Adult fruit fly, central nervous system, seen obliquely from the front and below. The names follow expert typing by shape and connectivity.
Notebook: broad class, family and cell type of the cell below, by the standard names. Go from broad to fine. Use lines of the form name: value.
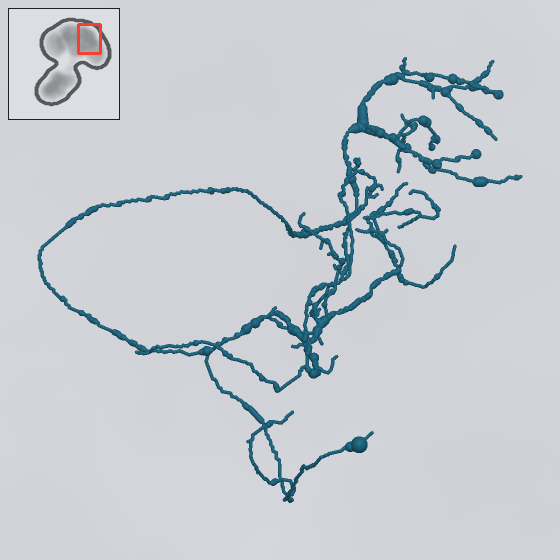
broad class: central-brain intrinsic neuron
family: hemilineage ALv1
cell type: M_vPNml84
